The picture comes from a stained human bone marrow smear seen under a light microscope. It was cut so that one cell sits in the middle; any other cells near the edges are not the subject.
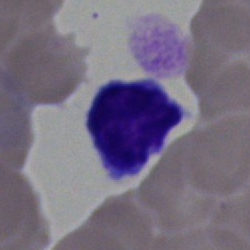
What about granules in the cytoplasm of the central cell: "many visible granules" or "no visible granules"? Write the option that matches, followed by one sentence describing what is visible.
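No visible granules. No cytoplasmic granules are visible in the cell.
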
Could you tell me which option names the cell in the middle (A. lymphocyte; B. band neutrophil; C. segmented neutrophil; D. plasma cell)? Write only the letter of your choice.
A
